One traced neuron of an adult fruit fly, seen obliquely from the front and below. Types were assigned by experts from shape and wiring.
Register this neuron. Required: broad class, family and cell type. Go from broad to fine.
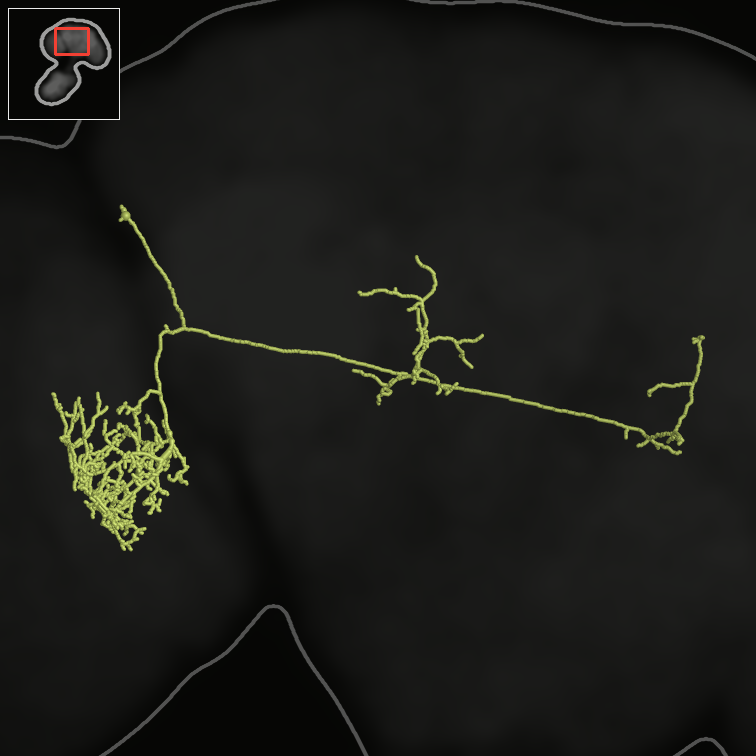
visual projection neuron; hemilineage VPNp1_lateral; LoVP92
